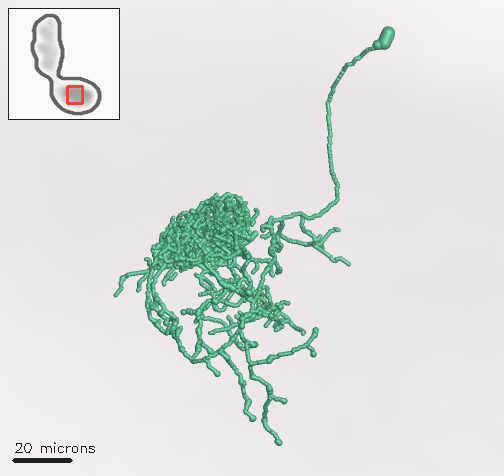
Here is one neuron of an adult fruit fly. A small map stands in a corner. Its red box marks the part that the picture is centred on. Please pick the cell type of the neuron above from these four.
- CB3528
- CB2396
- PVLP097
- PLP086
PVLP097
